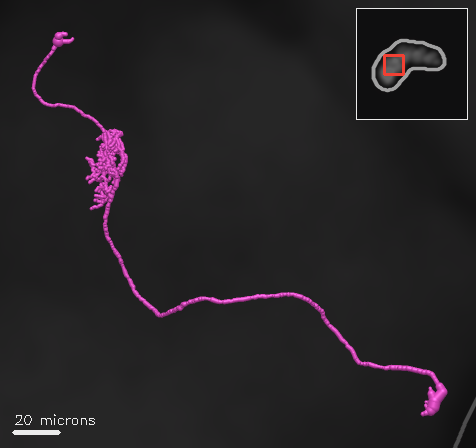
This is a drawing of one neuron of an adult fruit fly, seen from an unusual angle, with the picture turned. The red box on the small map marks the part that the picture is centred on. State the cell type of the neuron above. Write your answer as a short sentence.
The cell type is VP3+_vPN.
